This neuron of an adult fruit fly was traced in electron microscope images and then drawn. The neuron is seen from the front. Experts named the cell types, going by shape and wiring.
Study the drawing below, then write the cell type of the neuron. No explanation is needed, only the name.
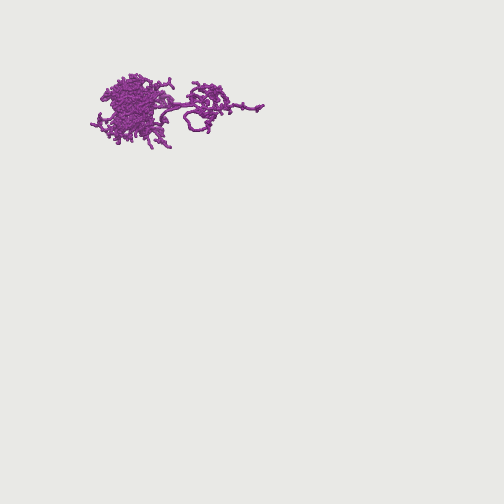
SLP279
